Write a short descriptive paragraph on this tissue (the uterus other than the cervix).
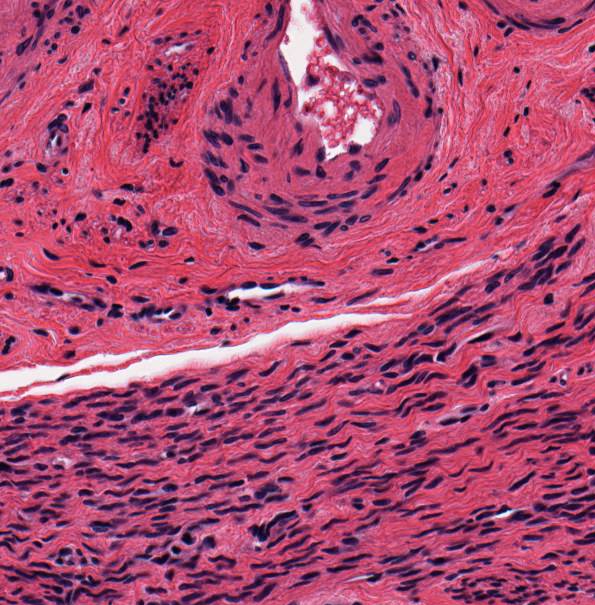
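First, distribution: the lower half of the field is densely packed with spindle cells, while the upper half is pink collagen with fewer nuclei. Second, arrangement: in the lower half the spindle cells run roughly horizontally in parallel bundles. Third, nuclei: those of the spindle cells are elongated and wavy. Last, a small cluster of dark, round nuclei lies in the upper left.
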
